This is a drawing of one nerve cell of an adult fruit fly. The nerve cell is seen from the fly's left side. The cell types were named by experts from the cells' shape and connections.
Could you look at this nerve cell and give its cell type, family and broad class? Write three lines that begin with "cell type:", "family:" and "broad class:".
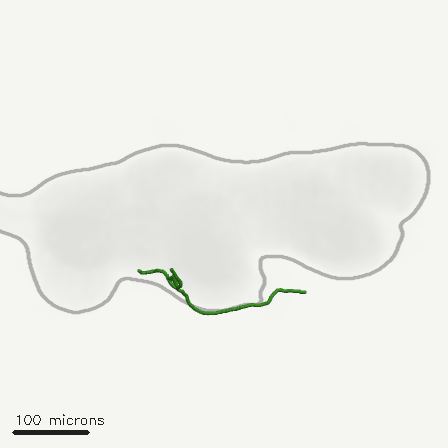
cell type: SNta22
family: class mechanosensory tactile
broad class: sensory neuron entering the nerve cord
